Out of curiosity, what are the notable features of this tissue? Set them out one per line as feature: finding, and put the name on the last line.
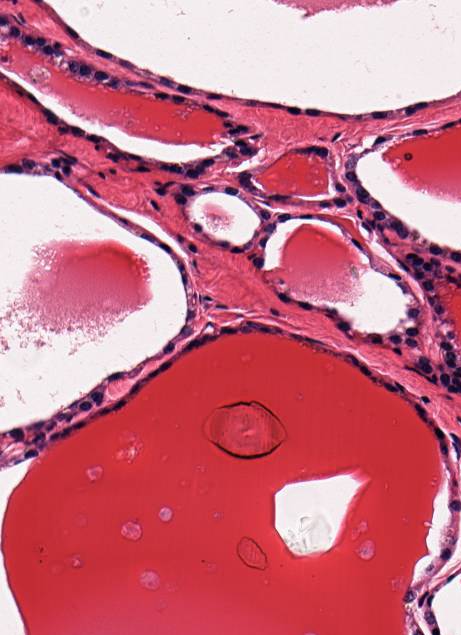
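Follicles: closed and rounded, sizes varying widely
Largest follicle: fills most of the lower half
Lining: one layer of flattened to low cuboidal cells
Lining nuclei: small, dark, round to oval
Lumens: homogeneous eosinophilic colloid
Tissue: thyroid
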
